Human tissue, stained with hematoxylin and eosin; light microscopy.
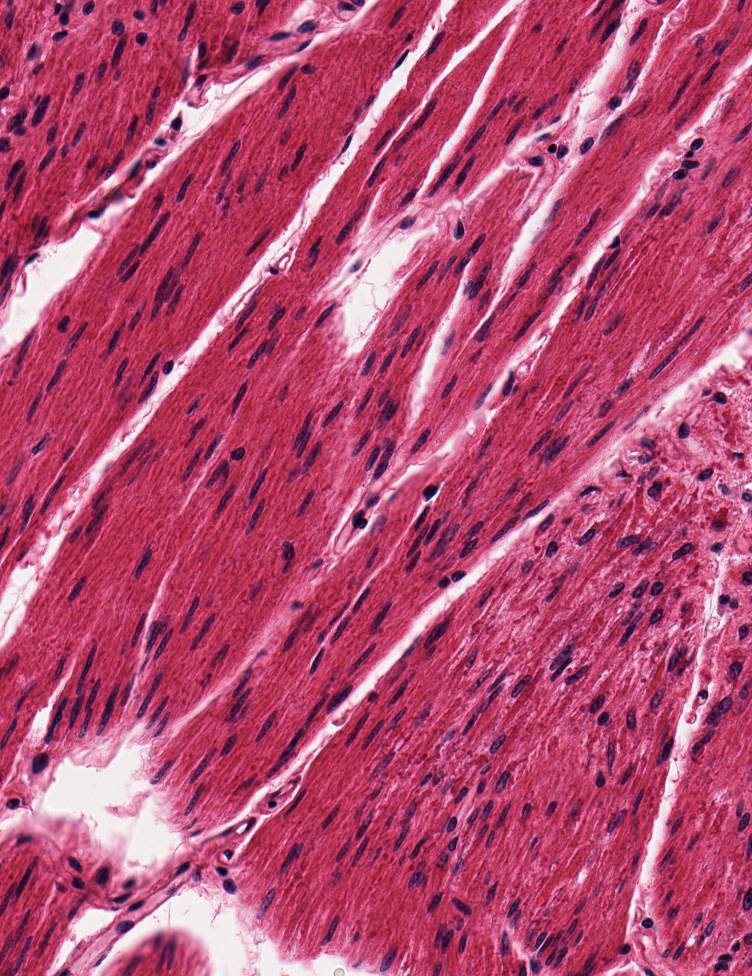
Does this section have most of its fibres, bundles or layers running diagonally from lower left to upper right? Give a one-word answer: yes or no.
Yes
